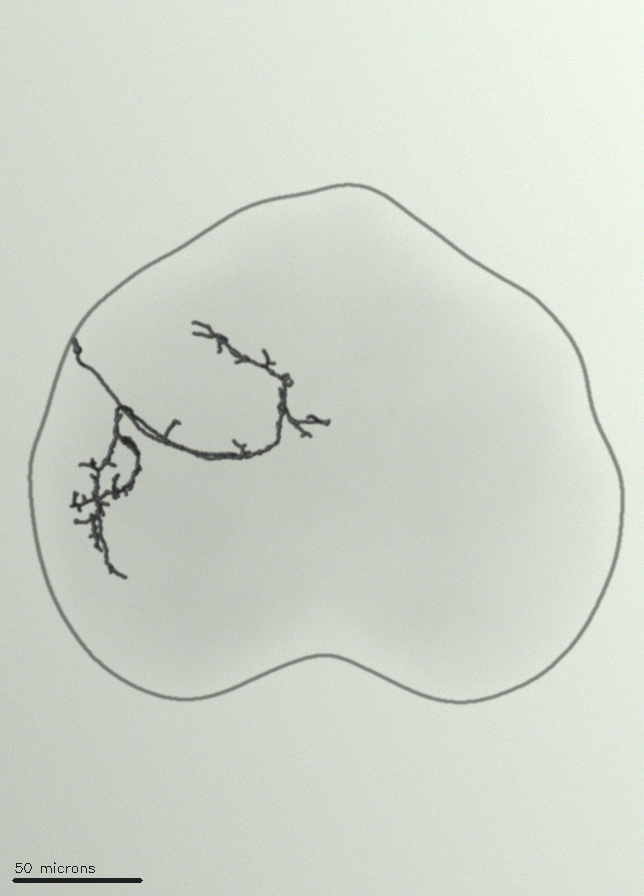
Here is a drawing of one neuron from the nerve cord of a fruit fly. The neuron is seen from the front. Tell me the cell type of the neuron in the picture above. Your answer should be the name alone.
GFC4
